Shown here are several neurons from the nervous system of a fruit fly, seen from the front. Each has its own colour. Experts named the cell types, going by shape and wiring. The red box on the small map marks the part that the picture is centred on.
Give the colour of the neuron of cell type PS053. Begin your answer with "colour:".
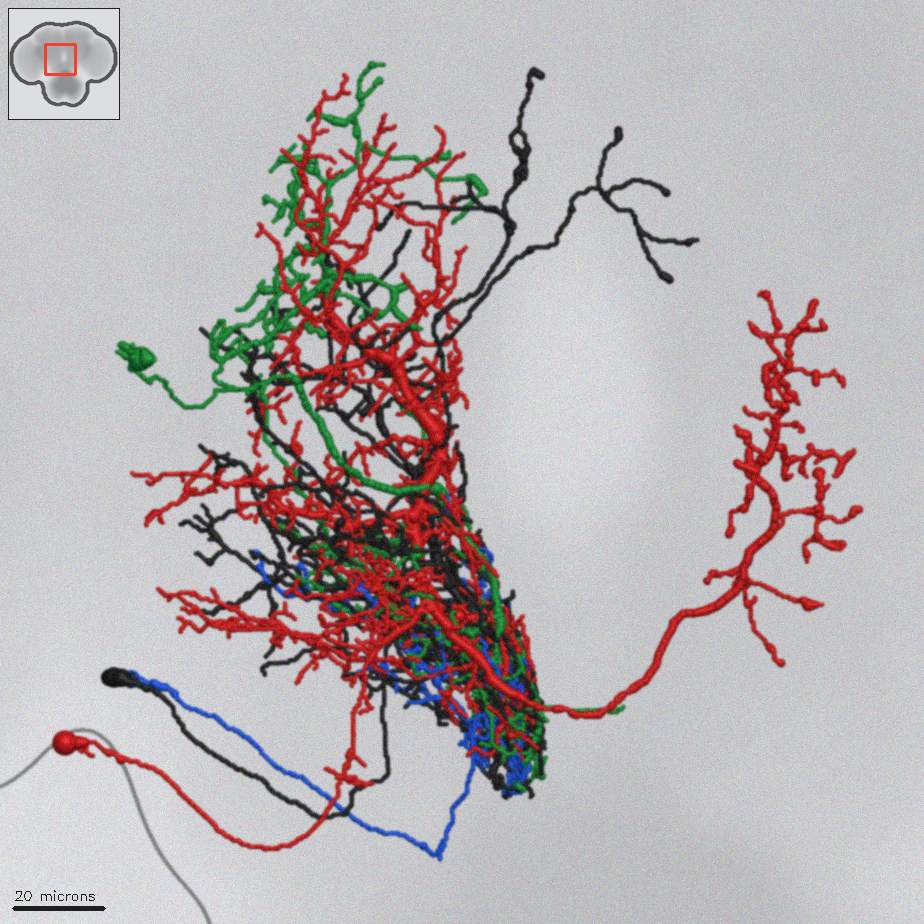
colour: green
